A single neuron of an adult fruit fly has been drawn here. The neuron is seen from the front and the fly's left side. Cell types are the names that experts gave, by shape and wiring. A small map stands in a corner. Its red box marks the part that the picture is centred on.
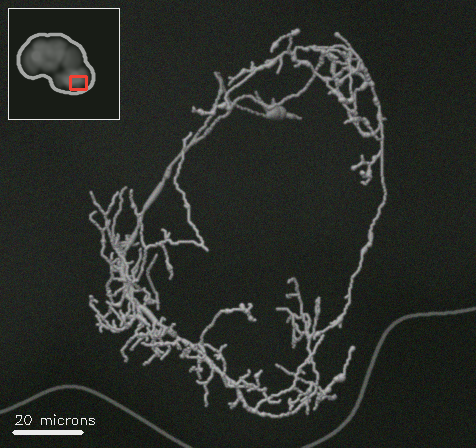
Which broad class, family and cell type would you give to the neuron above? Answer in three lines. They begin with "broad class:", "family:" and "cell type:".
broad class: nerve-cord intrinsic neuron
family: hemilineage 03A
cell type: IN03A024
